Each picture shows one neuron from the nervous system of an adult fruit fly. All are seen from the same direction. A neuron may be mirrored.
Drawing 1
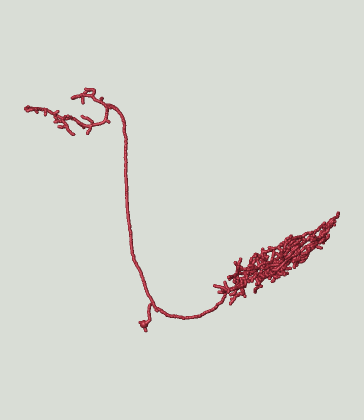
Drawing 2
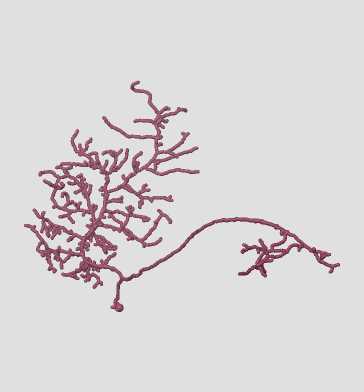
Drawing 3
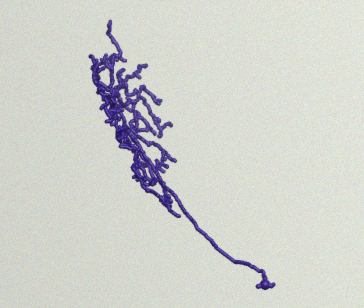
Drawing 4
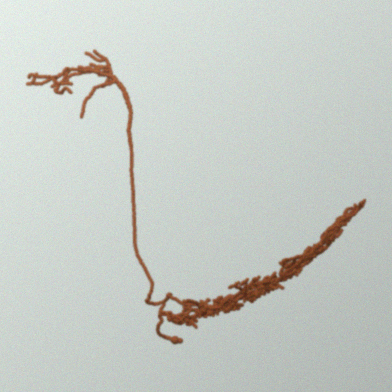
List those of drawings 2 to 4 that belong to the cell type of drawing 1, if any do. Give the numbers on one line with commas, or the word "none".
2, 4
